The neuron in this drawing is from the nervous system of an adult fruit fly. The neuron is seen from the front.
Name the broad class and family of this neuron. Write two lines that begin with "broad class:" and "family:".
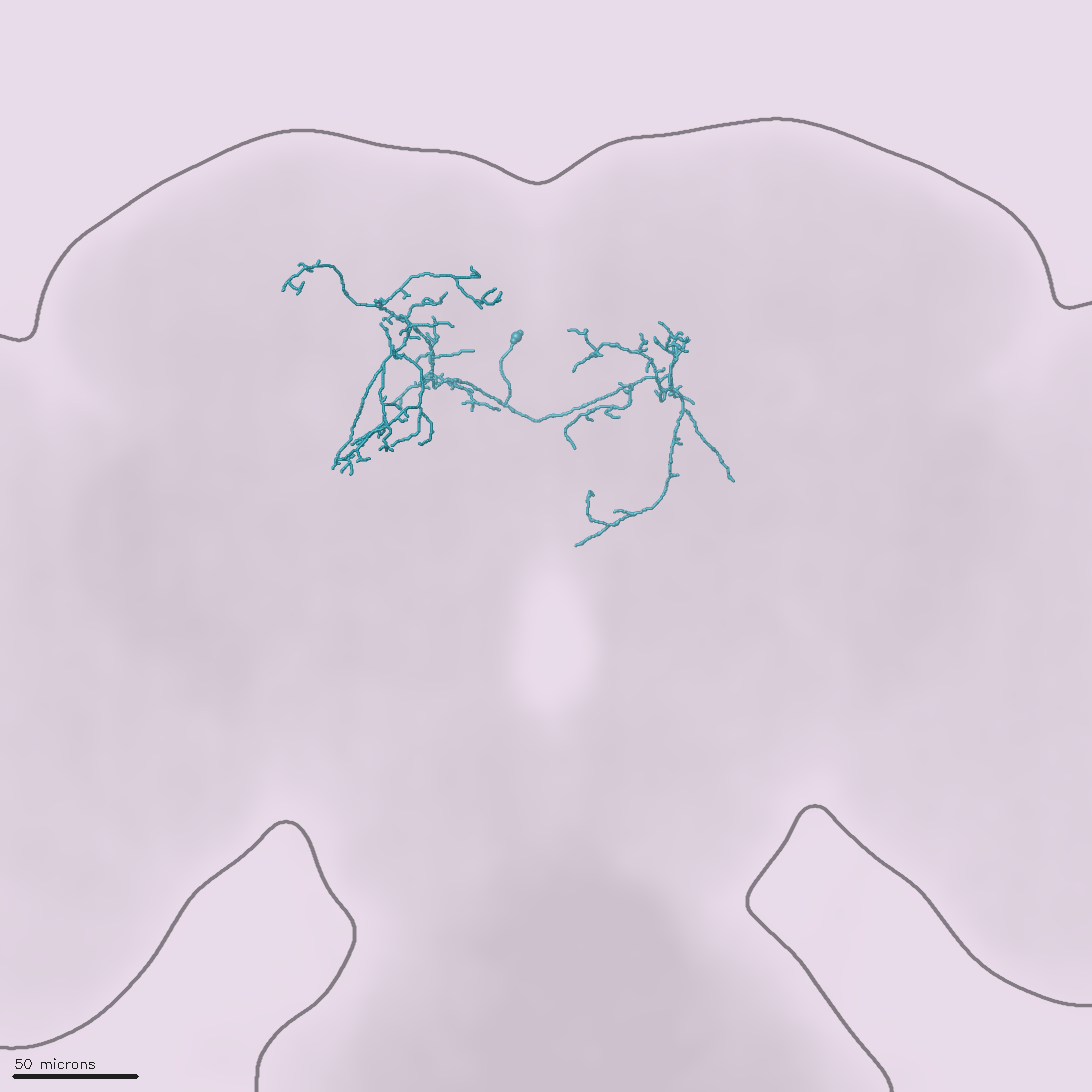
broad class: central-brain intrinsic neuron
family: hemilineage DM1_dorsal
